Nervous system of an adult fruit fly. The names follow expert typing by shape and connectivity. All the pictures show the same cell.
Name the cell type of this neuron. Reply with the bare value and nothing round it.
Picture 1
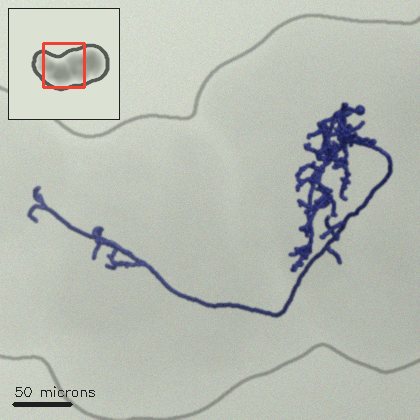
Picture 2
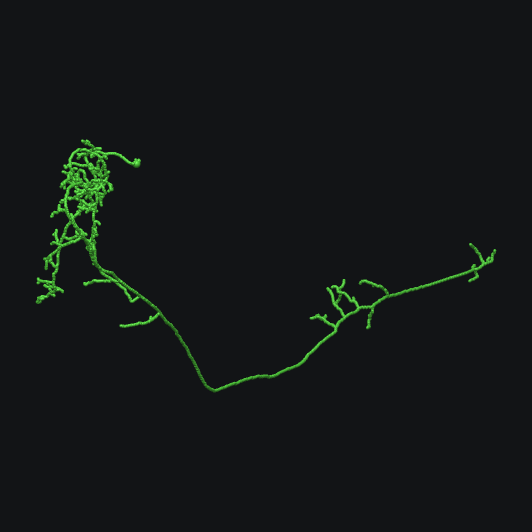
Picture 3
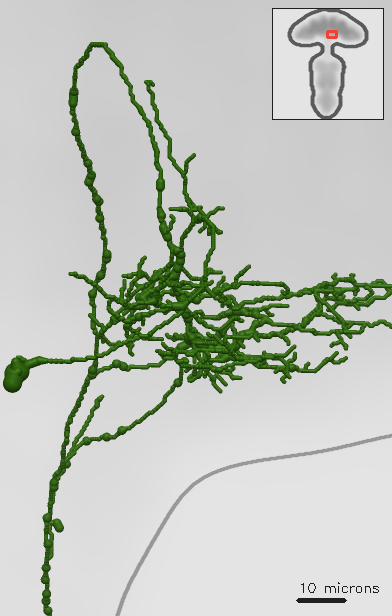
DNp16_a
